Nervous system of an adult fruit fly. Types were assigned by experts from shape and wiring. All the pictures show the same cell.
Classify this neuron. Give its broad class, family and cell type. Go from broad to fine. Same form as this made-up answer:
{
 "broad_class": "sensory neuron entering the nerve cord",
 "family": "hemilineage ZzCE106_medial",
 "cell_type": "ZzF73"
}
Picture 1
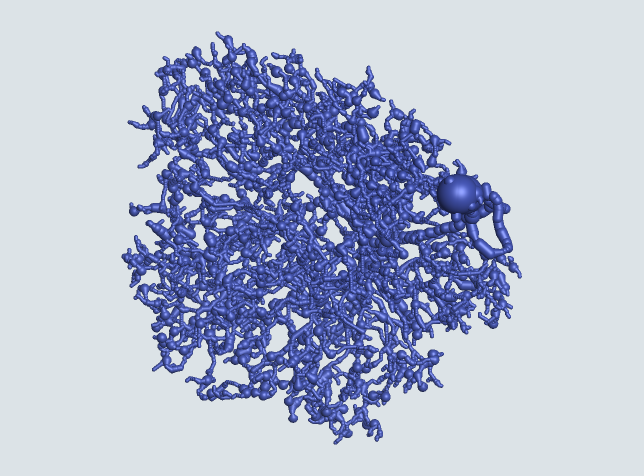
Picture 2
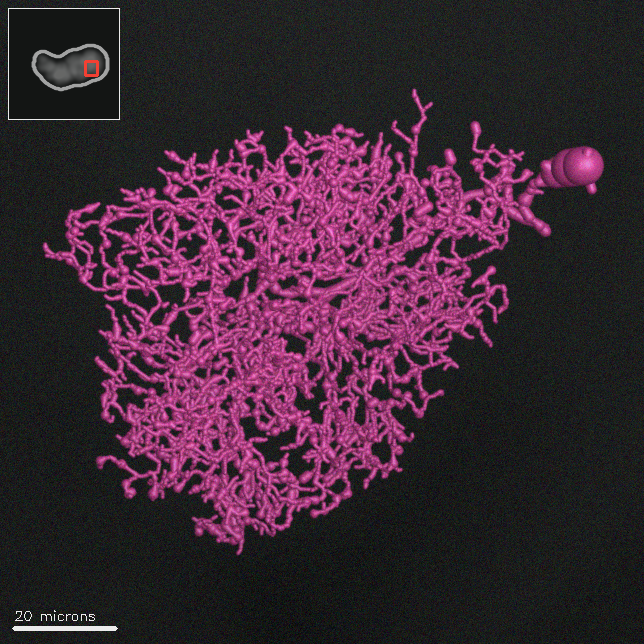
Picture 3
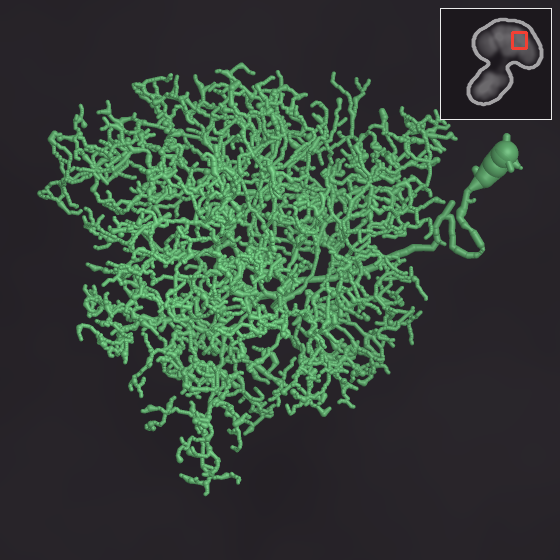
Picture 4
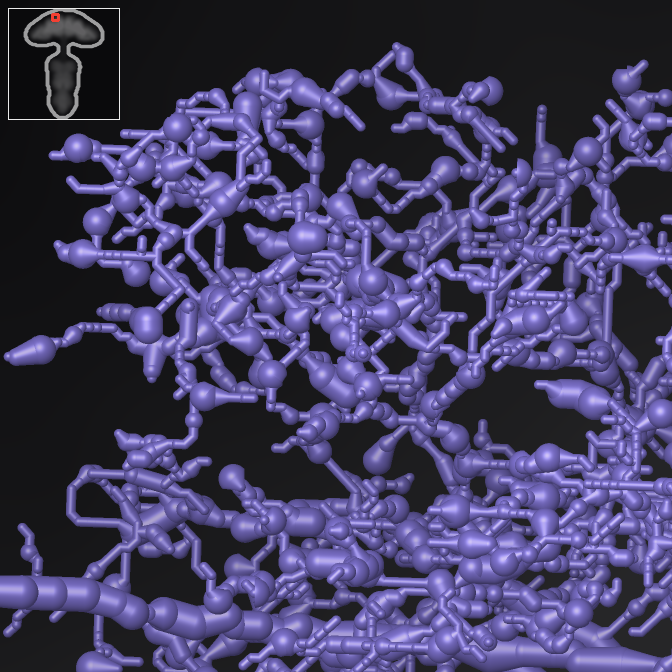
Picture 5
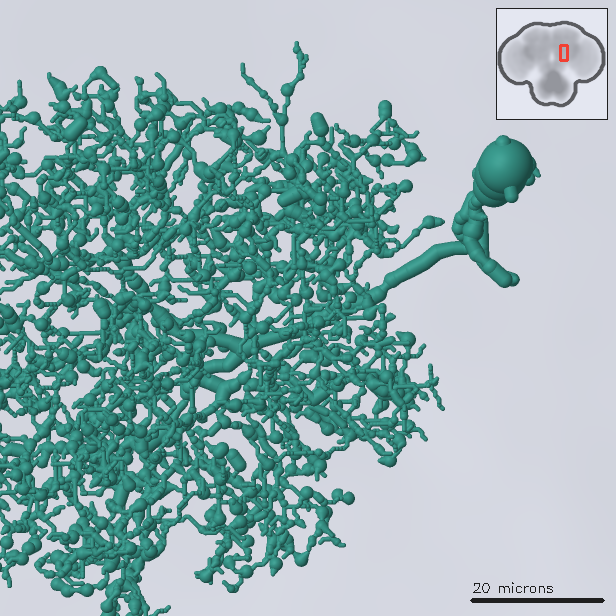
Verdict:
{
 "broad_class": "central-brain intrinsic neuron",
 "family": "hemilineage ALl1_dorsal",
 "cell_type": "lLN1_bc"
}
